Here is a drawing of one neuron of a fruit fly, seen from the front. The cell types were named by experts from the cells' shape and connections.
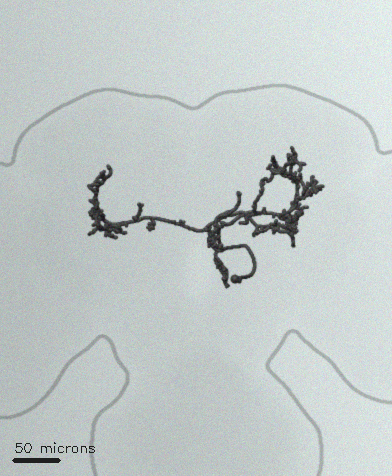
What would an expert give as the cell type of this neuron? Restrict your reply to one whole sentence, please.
The cell type that fits this neuron is VES022.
